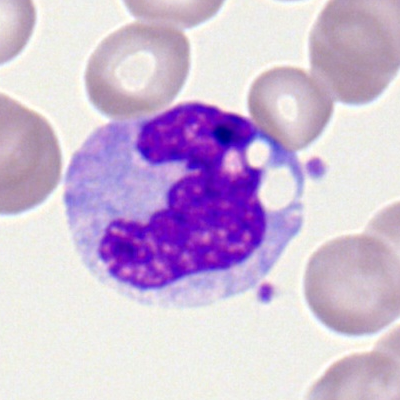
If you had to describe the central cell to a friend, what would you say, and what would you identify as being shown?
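Roughly round in outline, the cell holds a nucleus that forms one folded, indented mass rather than separate lobes. Its cytoplasm is pale grey-blue. Only fine, faint granules are present there, with no large coarse ones. This cell is a monocyte.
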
